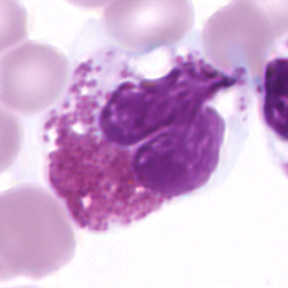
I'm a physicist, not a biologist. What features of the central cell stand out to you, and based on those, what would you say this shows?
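Within the cytoplasm lie many coarse round pink-red granules. The upper lobe of the nucleus tapers to a point toward the upper right, and no nucleoli are visible. The cell outline is irregular rather than smoothly round. Answer: eosinophil.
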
